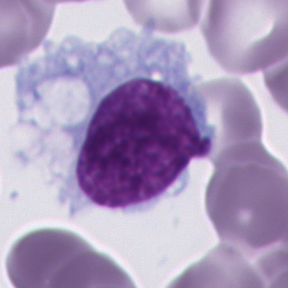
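Hairy cell in a stained peripheral blood smear, light microscope. Nucleus off-centre toward the lower right, its dark purple chromatin mottled with coarse clumps. Abundant pale blue-grey cytoplasm, holding many clear vacuoles above and to the left of the nucleus.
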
